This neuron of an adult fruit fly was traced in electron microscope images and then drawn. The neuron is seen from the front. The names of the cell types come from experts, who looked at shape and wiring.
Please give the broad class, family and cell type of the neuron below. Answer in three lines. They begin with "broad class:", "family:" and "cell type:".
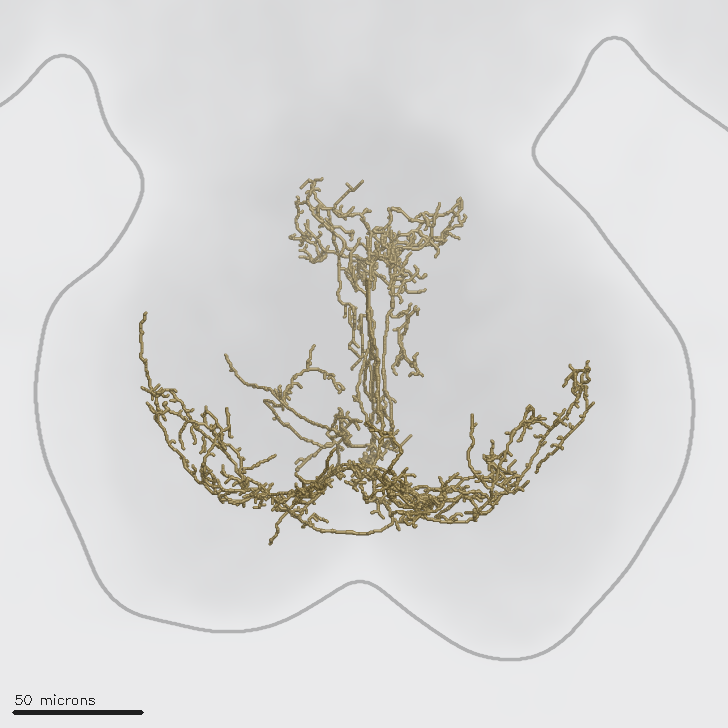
broad class: nerve-cord intrinsic neuron
family: hemilineage 05B
cell type: IN05B033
